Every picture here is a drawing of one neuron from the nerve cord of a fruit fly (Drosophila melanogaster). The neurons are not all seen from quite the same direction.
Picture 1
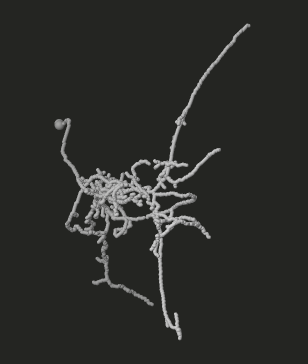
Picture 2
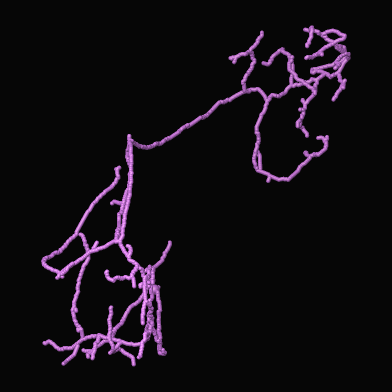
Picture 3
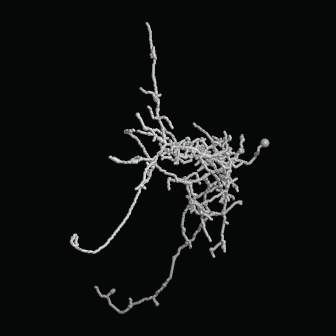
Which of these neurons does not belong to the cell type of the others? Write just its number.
2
